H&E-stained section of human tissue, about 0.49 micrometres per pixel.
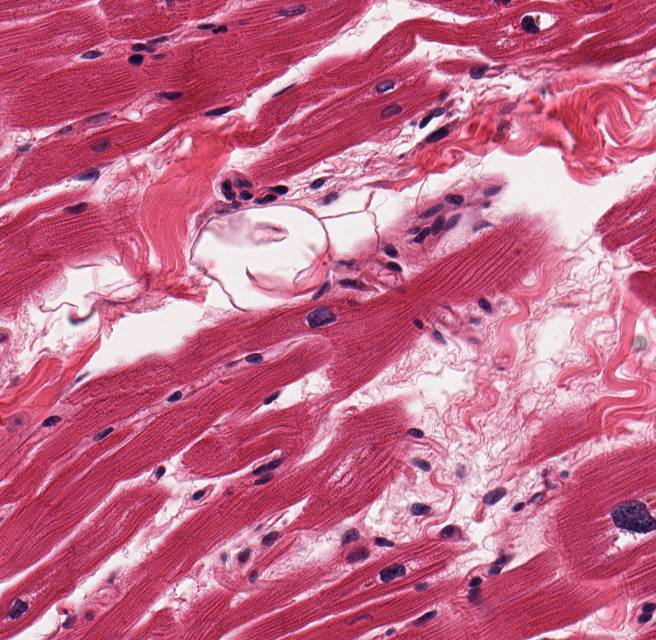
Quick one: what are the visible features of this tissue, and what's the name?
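Several muscle fibres branch and join neighbours, with oval, central nuclei. At centre right, loose pale connective tissue with wavy pink collagen fibres lies between fibres. A thin-walled small vessel with an empty lumen lies in the upper centre. This is atrial appendage of the heart.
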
